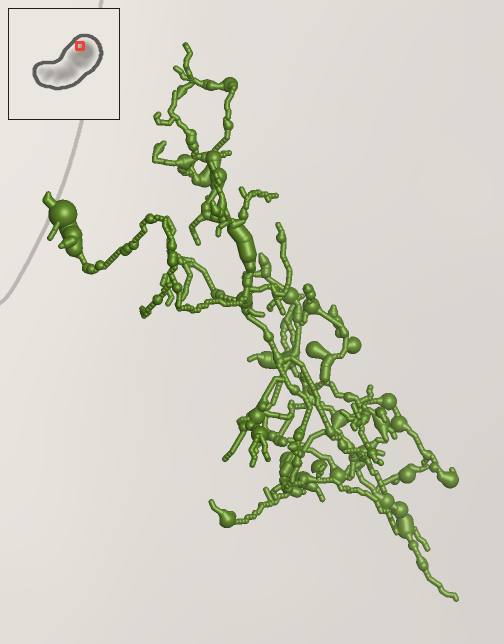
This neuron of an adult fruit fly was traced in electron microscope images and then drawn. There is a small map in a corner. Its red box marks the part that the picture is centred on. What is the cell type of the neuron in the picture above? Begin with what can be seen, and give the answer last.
The picture shows dozens of branch ends. In this view it is taller than it is wide. It is a central-brain intrinsic neuron. It is of cell type CB2814.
